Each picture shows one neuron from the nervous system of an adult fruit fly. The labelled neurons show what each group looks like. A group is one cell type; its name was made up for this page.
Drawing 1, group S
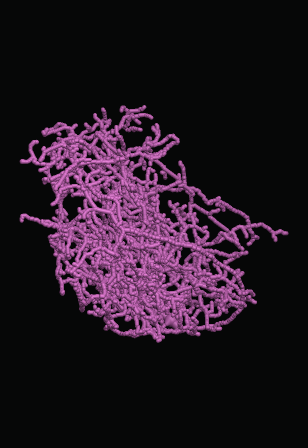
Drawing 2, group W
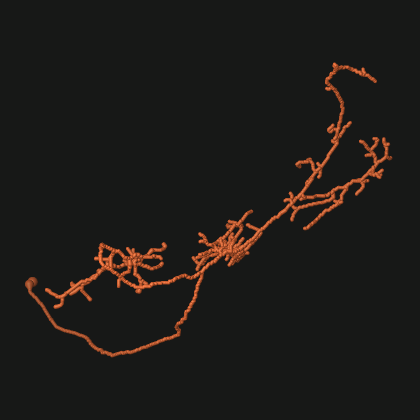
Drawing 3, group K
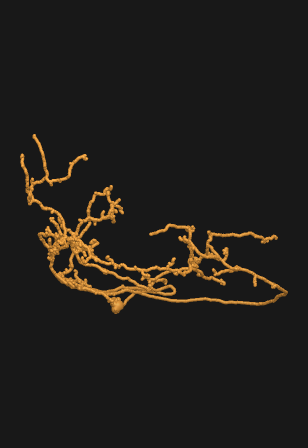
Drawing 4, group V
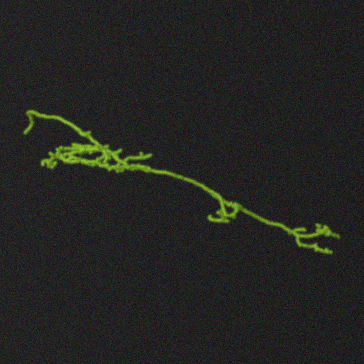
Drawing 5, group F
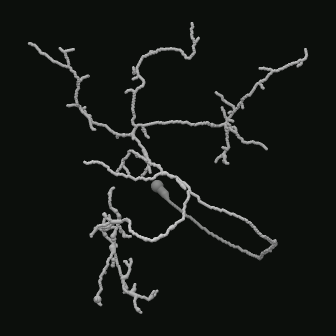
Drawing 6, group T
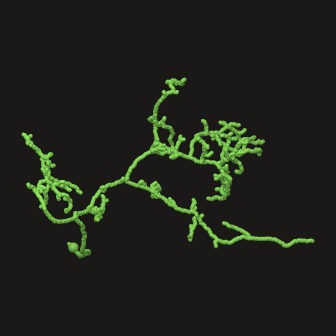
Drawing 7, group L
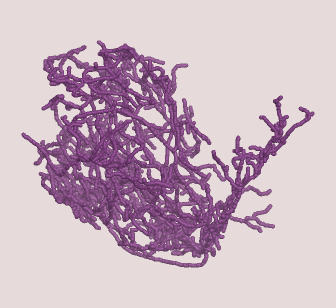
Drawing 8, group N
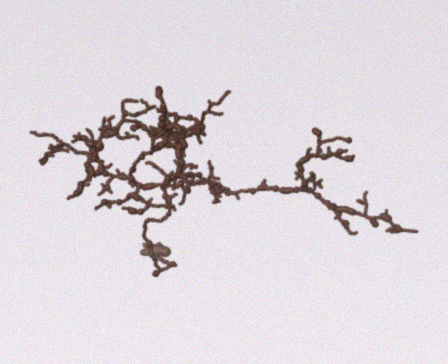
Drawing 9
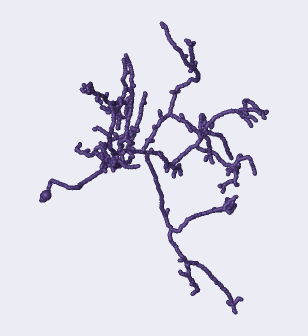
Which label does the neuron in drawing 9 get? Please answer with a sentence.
It belongs to group T.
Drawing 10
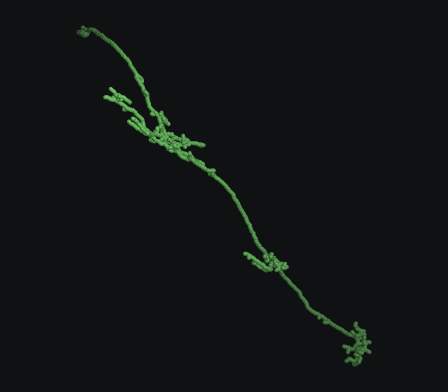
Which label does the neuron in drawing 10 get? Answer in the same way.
It belongs to group V.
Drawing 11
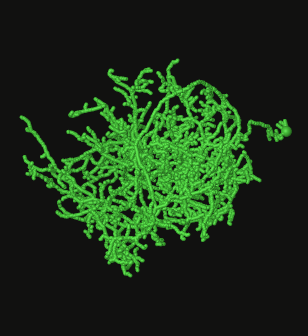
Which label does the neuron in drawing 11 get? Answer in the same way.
It belongs to group S.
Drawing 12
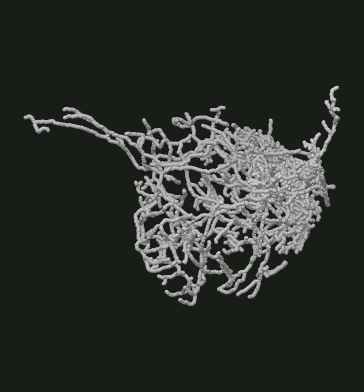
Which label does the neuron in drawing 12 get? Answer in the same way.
It belongs to group L.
